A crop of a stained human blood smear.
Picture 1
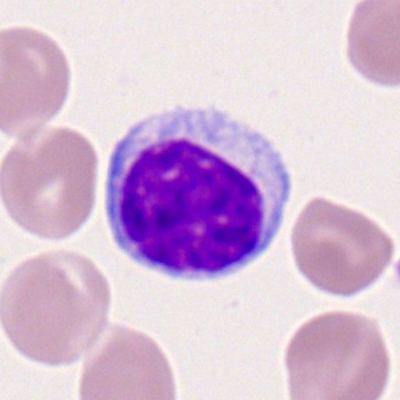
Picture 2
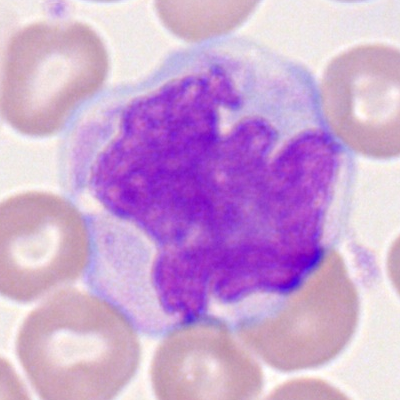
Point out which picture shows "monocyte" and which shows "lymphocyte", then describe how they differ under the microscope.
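In picture 1 you are looking at a lymphocyte, and in picture 2 at a monocyte. The lymphocyte has a round, smooth outline, while the monocyte's is only roughly round, its edge slightly irregular. In the lymphocyte the nucleus fills most of the cell and shows no distinct nucleolus, and its chromatin is dark purple and coarsely clumped.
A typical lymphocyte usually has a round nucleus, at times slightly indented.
The monocyte's nucleus is large and irregular, with several folds and notches along its edge, and its purple chromatin is loosely textured rather than dense and dark.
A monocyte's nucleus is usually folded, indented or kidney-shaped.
The cytoplasm differs as well: pale blue in the lymphocyte, deepening to a darker blue at the cell edge and without coarse granules, but pale grey-blue in the monocyte, with fine, faint pinkish-lilac granules scattered through it.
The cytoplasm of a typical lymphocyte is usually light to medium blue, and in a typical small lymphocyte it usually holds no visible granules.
Around the monocyte, red cells with pale centres crowd in and touch its edge.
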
